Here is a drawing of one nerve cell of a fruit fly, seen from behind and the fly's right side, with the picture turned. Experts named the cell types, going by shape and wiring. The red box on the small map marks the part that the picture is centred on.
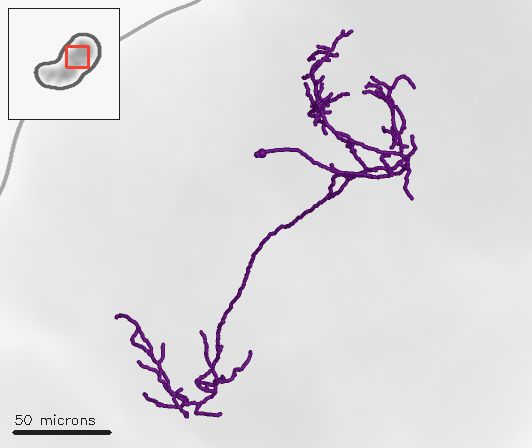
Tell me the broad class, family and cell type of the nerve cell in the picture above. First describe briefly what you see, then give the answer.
By the scale bar it is about 200 microns tall in this view. The picture shows dozens of branch ends. Its broad class is central-brain intrinsic neuron. The family is hemilineage DM4_ventral. Its cell type is CB1983.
